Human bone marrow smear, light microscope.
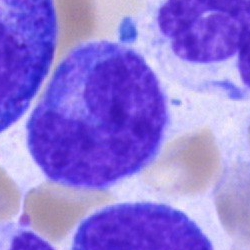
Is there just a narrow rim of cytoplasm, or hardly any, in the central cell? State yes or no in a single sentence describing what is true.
Yes, most of this cell is taken up by its nucleus.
